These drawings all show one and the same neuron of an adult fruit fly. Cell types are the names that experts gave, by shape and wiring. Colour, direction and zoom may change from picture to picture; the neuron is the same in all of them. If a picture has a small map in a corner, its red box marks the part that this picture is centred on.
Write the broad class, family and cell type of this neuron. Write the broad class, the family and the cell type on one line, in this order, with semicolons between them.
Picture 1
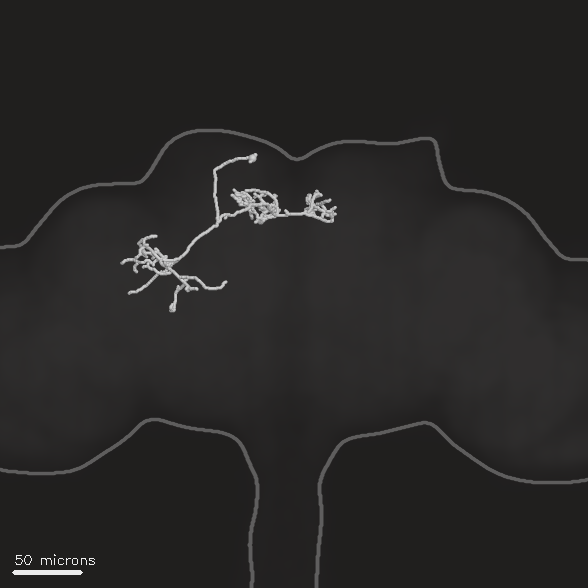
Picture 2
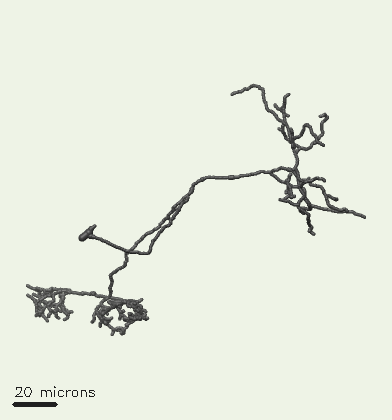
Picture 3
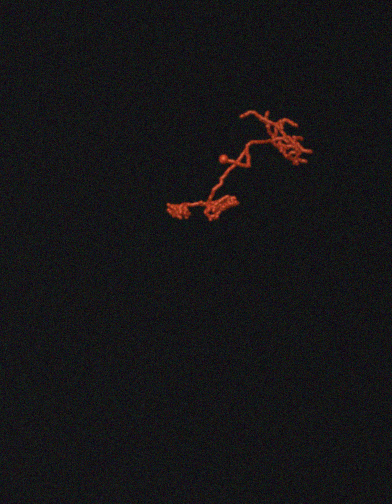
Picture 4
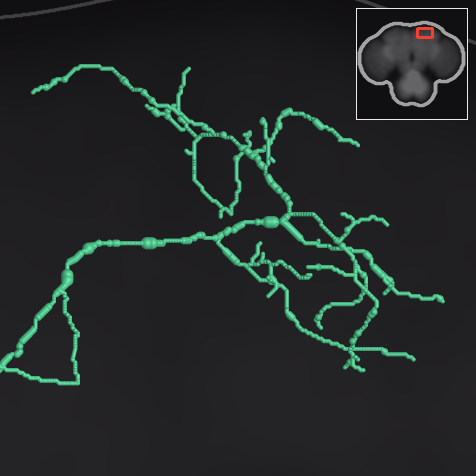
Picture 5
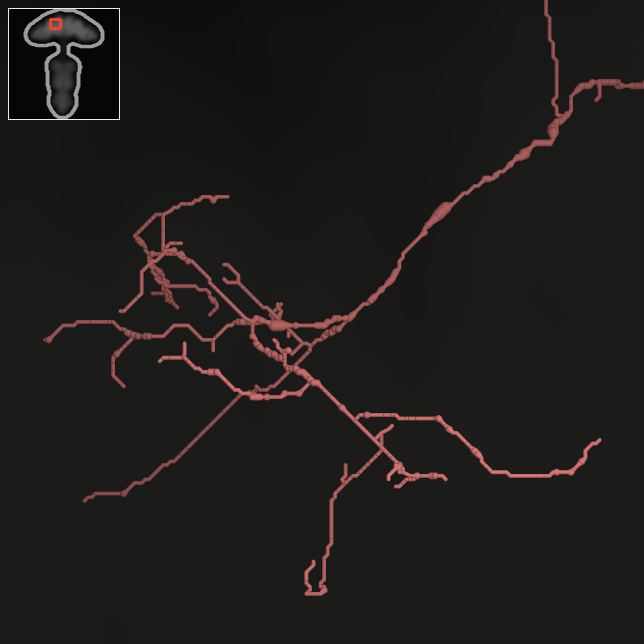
central-brain intrinsic neuron; class DAN; PAM04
